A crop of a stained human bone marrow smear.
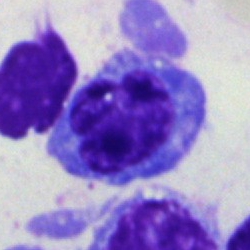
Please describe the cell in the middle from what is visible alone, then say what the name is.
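The cell outline is an irregular oval. Notches cut into the upper edge of the lobulated nucleus. Chromatin is dark purple and clumped, with paler patches between the clumps. The rim of cytoplasm is wider on the right side of the cell than on the left. This is a plasma cell.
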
